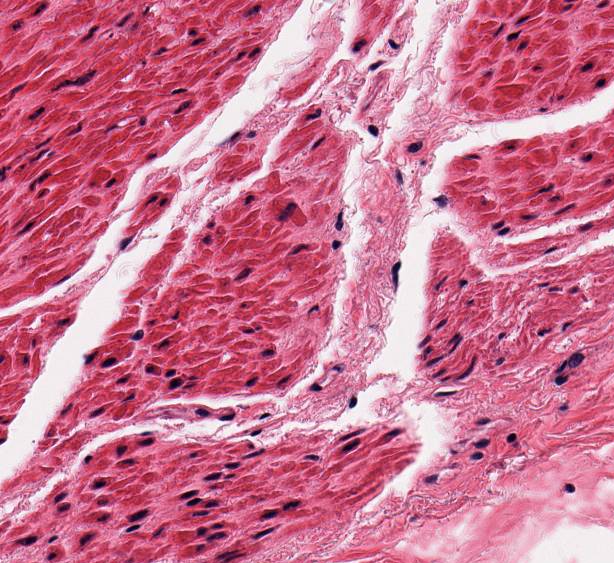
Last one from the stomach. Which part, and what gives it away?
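Here we have smooth muscle: irregular bundles parted by pale septa that run diagonally from upper right to lower left. Neighbouring bundles run differently, some cut lengthwise, others obliquely.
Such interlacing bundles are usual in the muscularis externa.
The fibres stain deep pink-red, with elongated, dark blue nuclei.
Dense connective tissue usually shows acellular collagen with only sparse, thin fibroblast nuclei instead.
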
